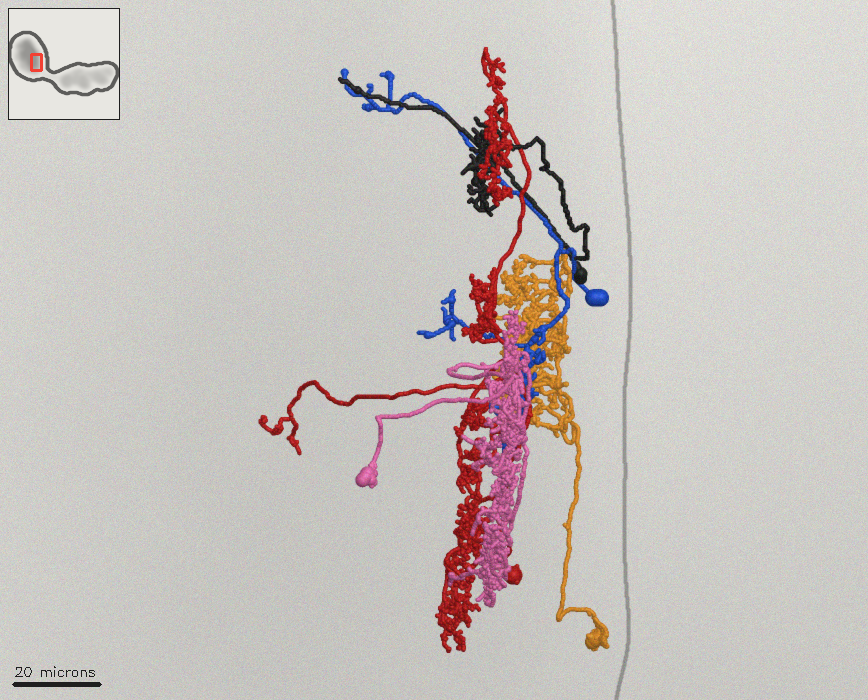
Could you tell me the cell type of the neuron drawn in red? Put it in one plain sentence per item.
The cell type is Tlp14.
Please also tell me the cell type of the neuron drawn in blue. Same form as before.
The cell type is LLPC2.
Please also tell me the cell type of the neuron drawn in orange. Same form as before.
The cell type is LPi3a.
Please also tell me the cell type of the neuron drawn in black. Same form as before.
The cell type is LPC2.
